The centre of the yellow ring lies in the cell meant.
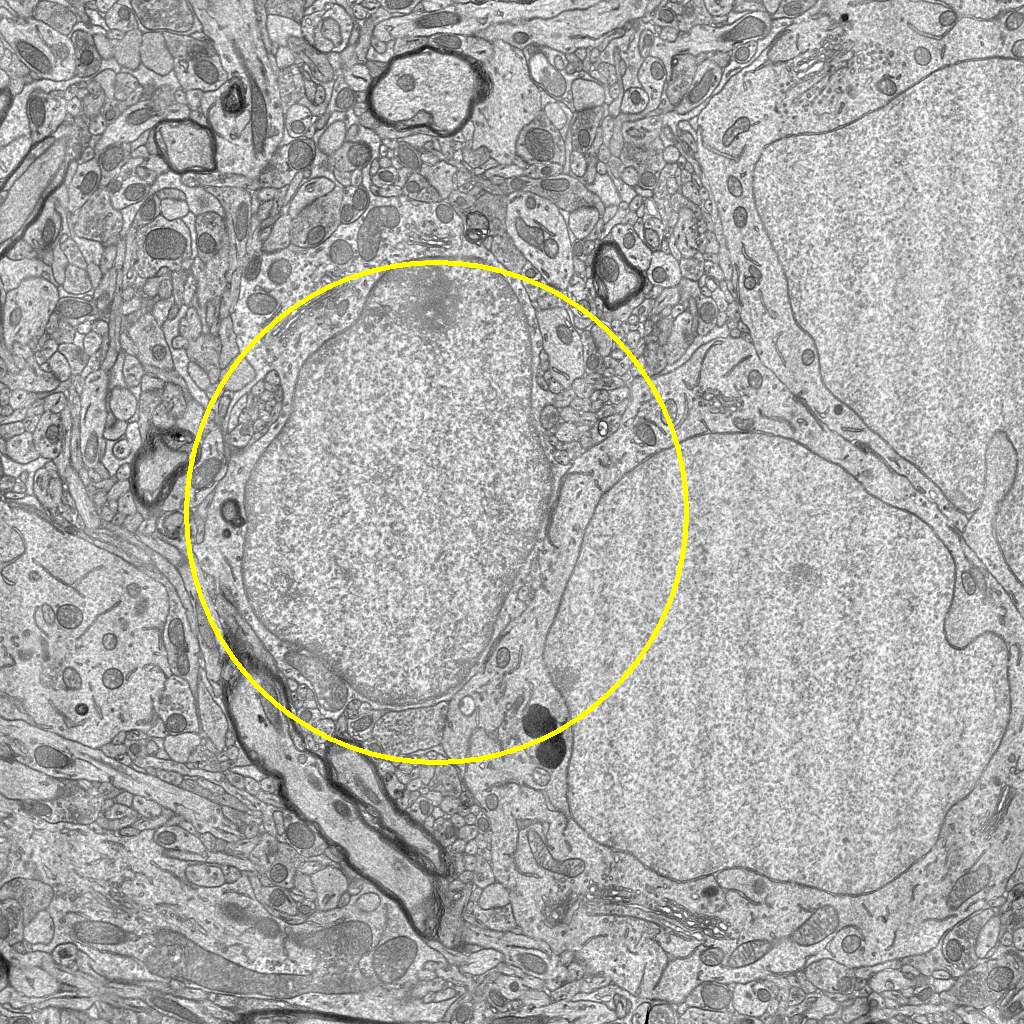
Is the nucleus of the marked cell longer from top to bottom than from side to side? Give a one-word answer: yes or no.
Yes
